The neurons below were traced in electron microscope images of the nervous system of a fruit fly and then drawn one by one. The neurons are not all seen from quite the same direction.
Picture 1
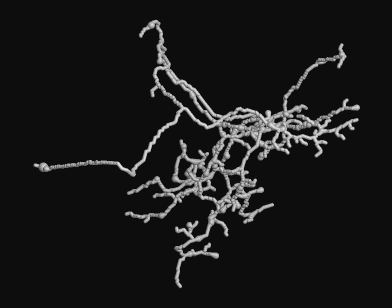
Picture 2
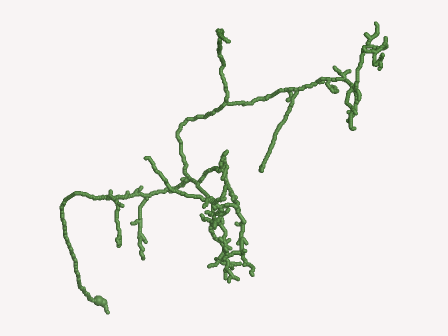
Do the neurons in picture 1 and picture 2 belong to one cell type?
no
